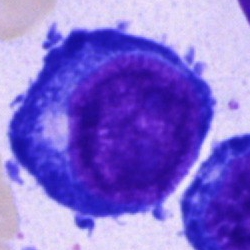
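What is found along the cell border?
Small knob-like blebs project from the edge at several points.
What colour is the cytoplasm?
Deep, intense blue, with a pale whitish zone just left of the nucleus and no distinct granules.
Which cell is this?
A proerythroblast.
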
